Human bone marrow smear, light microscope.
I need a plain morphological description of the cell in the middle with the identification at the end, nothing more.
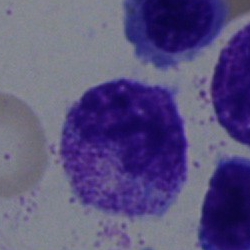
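A roughly round cell with a slightly uneven edge. Its upper right part stains a darker purple than its lower left part. No wide pale zone of cytoplasm surrounds the dark-stained mass. Slight blur softens fine detail. Name: metamyelocyte.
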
